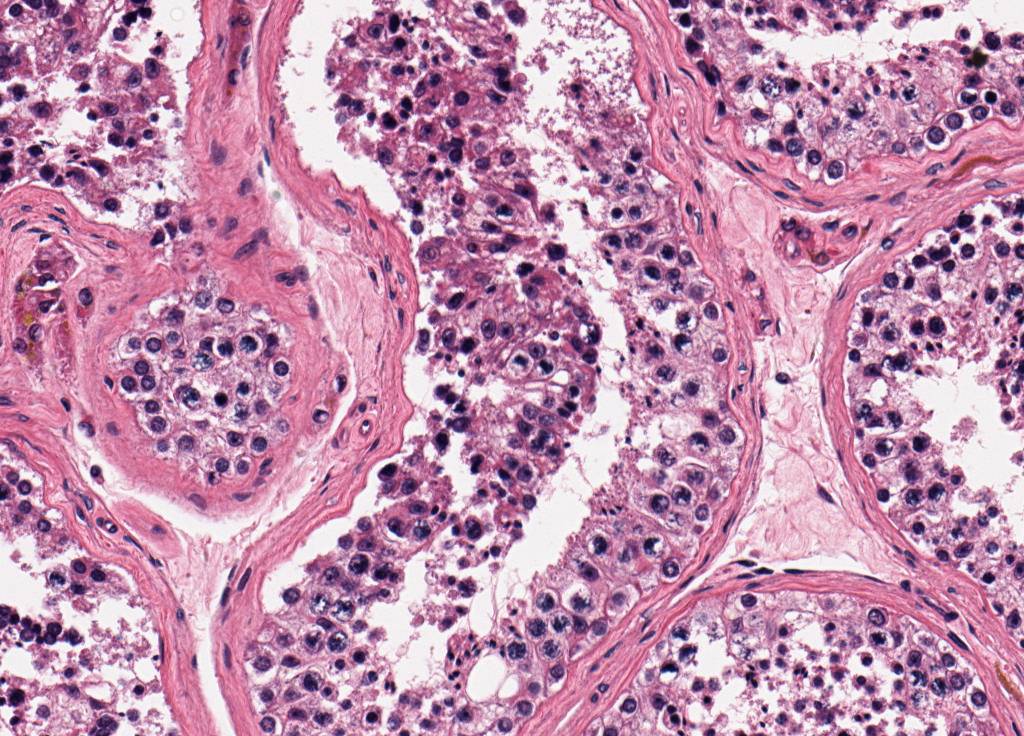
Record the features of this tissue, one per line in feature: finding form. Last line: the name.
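Left tubule: small, markedly thickened concentric pink wall, compact central cell cluster
Lining: many layers of round cells; many large round nuclei with coarse, clumped dark chromatin
Centres: loosely scattered detached cells and granular debris, not empty
Between tubules: triangular space at centre right, pale, loose, sparsely cellular pink connective tissue
Name: testis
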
